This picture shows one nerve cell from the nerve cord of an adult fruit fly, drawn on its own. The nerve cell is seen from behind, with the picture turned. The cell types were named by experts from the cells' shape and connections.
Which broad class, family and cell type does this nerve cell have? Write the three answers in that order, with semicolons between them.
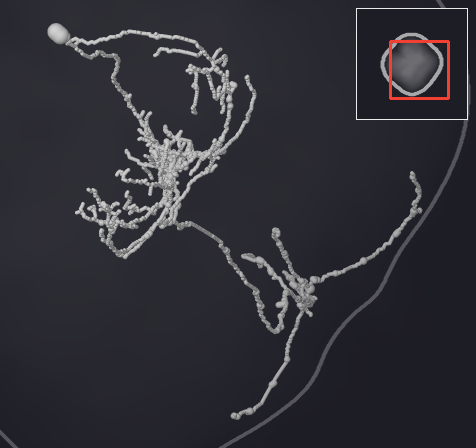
nerve-cord intrinsic neuron; hemilineage 27X; IN27X023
